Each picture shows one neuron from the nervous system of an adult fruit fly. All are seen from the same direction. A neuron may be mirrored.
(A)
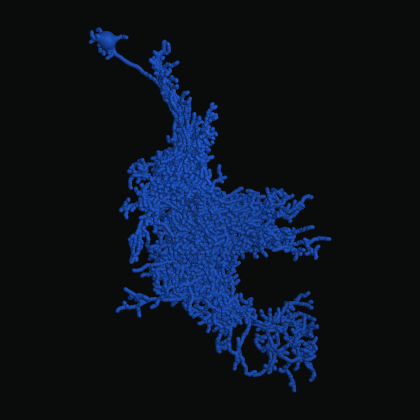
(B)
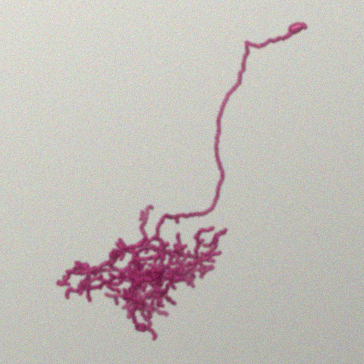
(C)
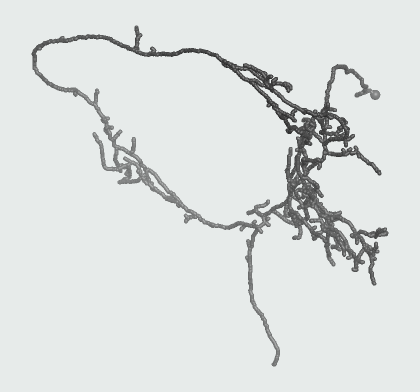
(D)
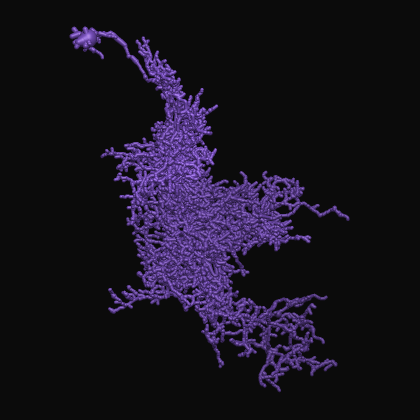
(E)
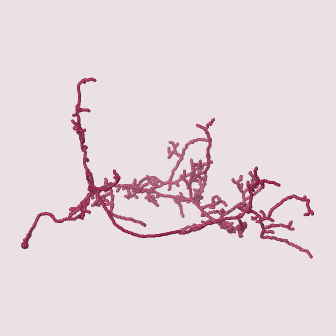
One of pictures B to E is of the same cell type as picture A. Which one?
Picture D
